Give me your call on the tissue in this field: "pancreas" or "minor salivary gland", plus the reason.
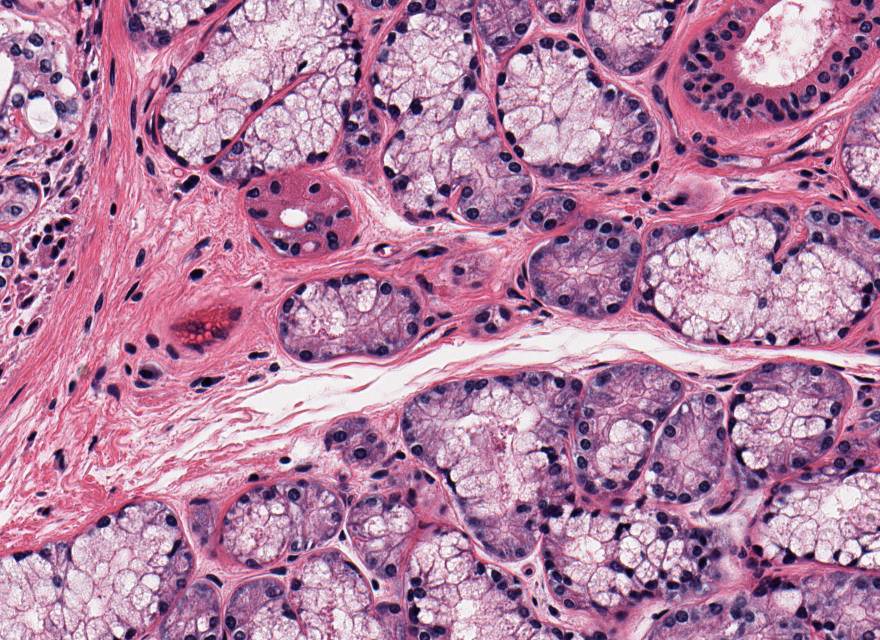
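Minor salivary gland. Acinar cells have pale, foamy, bubbly cytoplasm, with small dark nuclei pressed against the cell bases.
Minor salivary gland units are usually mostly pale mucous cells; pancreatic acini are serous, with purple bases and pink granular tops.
Left of upper centre: a small rounded unit of cells with pink cytoplasm and a tiny round lumen.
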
